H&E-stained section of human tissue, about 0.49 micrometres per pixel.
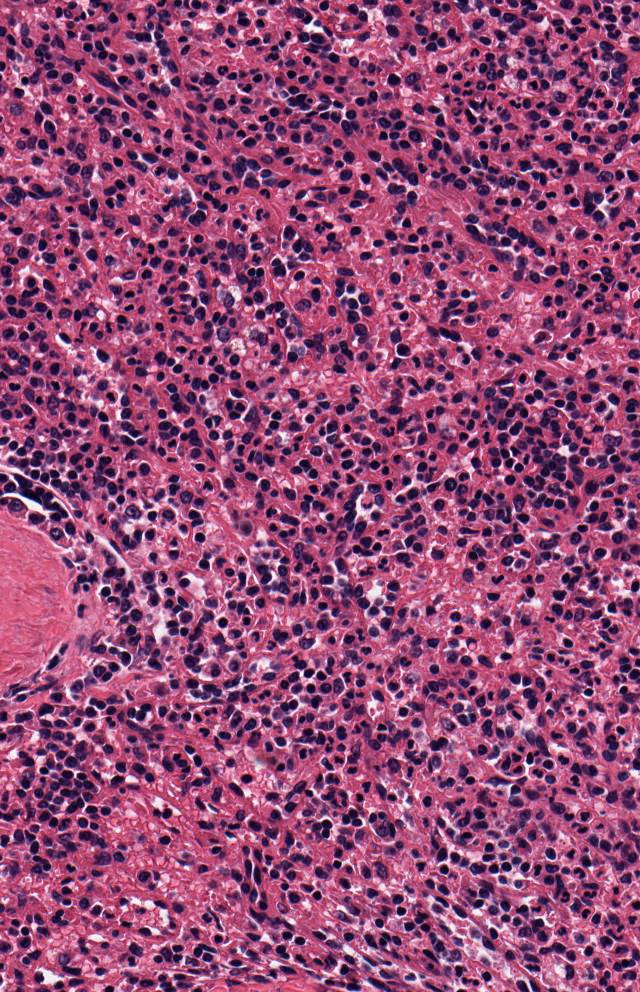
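Spleen, almost the whole field apparently filled by a diffuse sheet of densely packed, non-cohesive round cells. Most have a single small, round, darkly stained nucleus; many show a modest rim of pink cytoplasm, often to one side. No epithelium or glands that I can see.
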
